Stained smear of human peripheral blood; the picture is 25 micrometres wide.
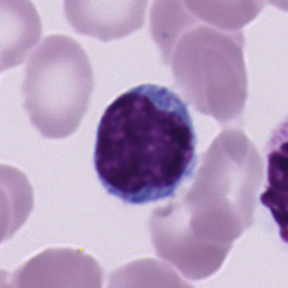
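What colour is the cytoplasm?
Pale blue, and there are no vacuoles in it.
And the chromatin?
Coarse and clumped.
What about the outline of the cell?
Smooth, with no projections.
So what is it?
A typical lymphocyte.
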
